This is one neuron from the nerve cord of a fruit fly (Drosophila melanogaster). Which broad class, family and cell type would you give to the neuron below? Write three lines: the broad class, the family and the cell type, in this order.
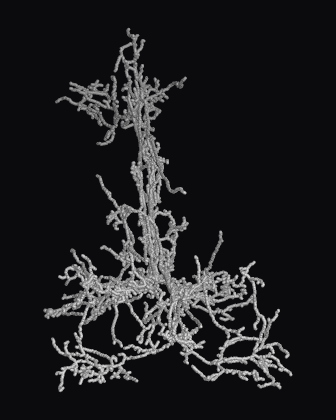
ascending neuron
hemilineage 05B
AN05B021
